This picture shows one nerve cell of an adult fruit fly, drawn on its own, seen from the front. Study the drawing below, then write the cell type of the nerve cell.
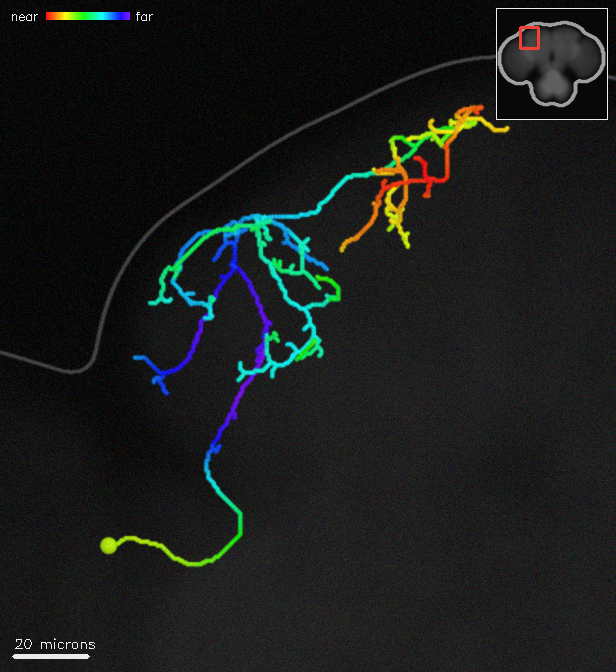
CB2895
